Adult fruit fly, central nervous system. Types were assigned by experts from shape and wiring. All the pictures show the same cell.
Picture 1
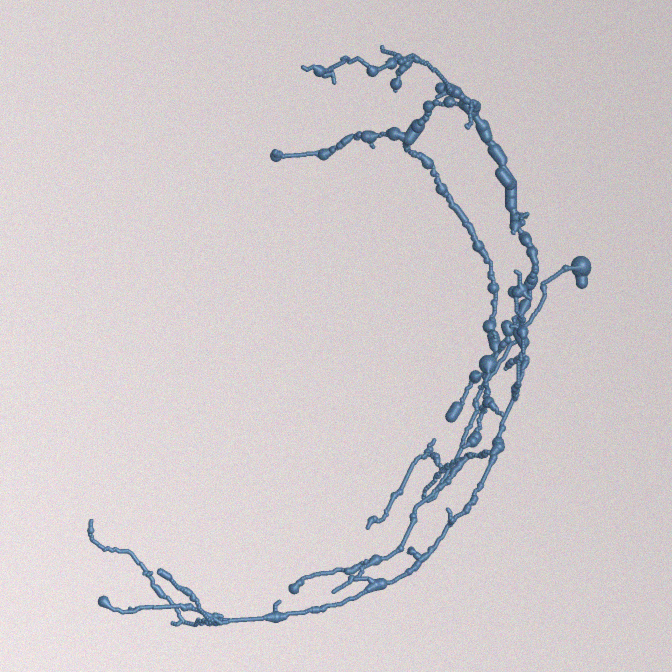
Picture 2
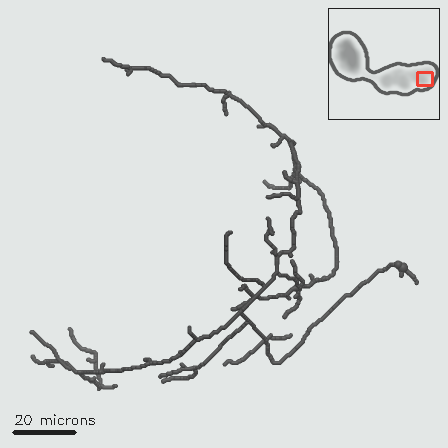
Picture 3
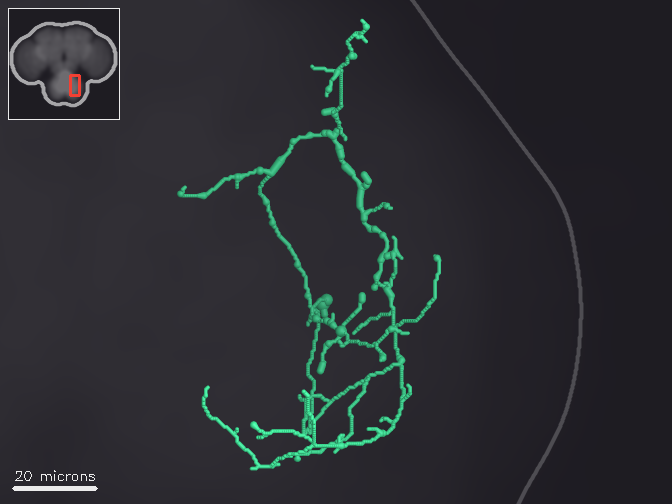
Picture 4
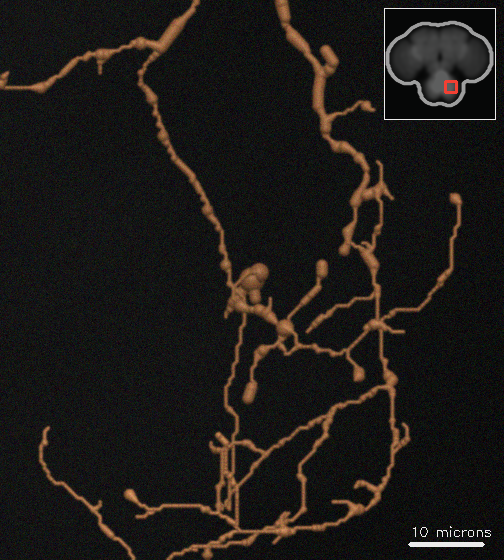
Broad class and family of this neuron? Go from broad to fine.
nerve-cord intrinsic neuron; hemilineage 13A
